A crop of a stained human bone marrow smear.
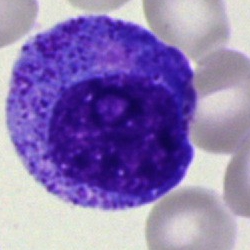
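Promyelocyte, the central cell of a stained human bone marrow smear. Checking the nucleus first, a pale, rounded nucleolus shows in its upper part, and the chromatin is fine rather than coarsely clumped. Next, the cytoplasm: numerous dark purple granules are scattered through it. Last, a paler zone lies in the cytoplasm just above the nucleus.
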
